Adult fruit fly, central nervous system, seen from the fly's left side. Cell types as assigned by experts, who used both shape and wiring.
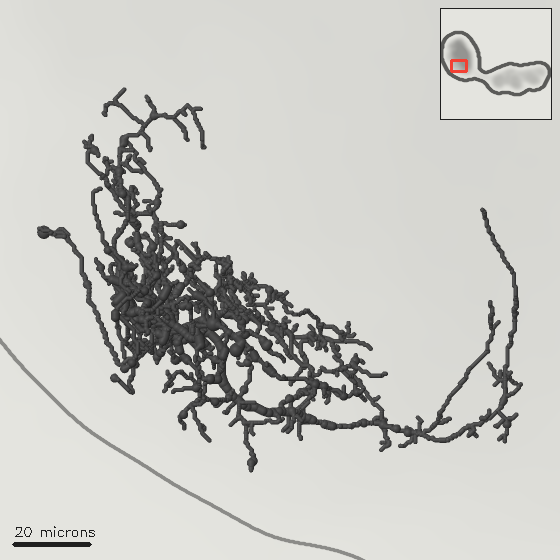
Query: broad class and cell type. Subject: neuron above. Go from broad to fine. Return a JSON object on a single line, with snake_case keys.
{"broad_class": "central-brain intrinsic neuron", "cell_type": "GNG159"}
